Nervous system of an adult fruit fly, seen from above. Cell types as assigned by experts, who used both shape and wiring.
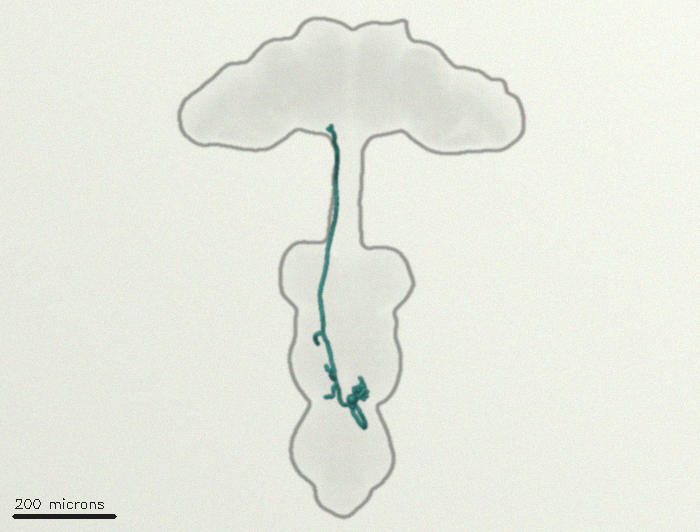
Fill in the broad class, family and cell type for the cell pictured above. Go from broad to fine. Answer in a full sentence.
An ascending neuron of hemilineage 19B, type AN19B065.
